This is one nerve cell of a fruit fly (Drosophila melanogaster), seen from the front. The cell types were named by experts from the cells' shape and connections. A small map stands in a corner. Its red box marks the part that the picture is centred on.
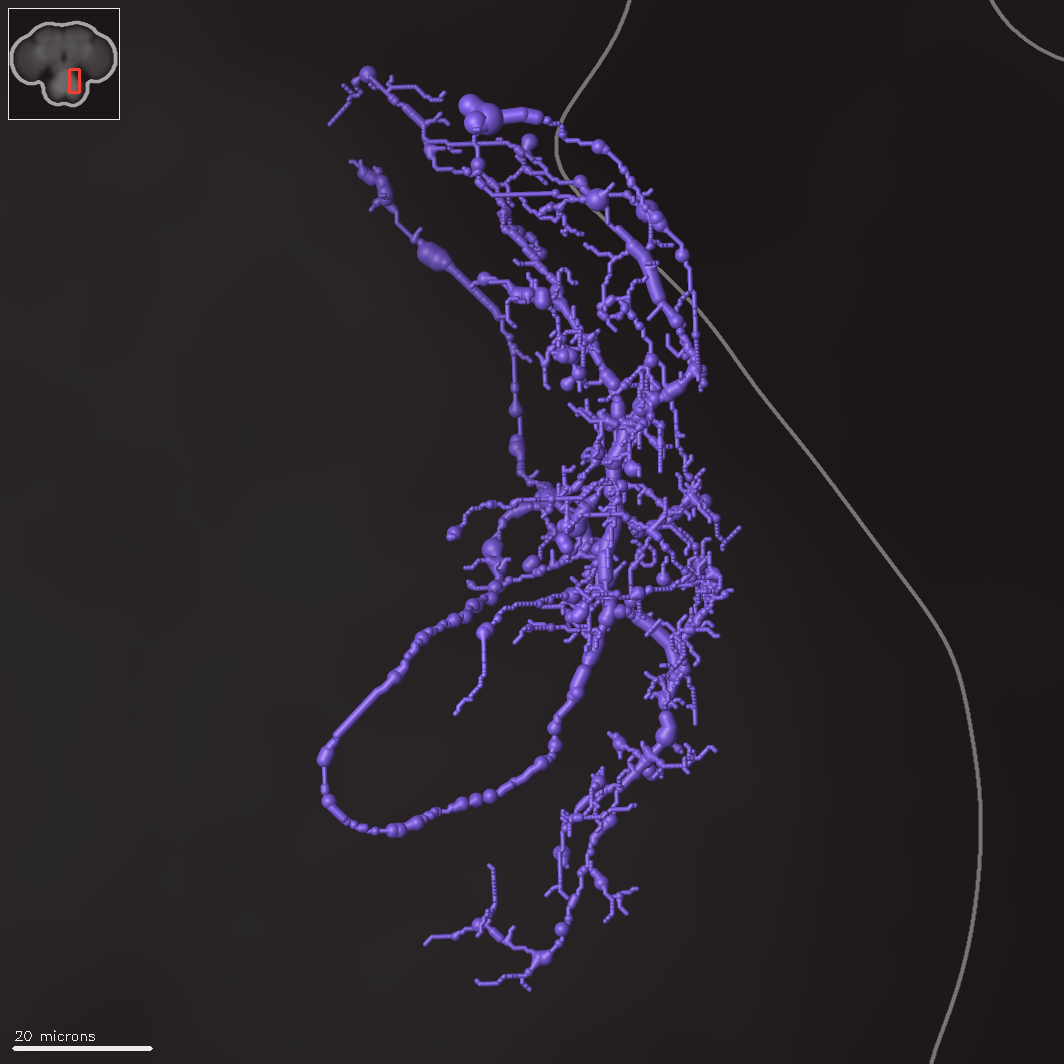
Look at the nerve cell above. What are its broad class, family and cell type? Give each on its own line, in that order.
nerve-cord intrinsic neuron
hemilineage 17A
IN17A049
